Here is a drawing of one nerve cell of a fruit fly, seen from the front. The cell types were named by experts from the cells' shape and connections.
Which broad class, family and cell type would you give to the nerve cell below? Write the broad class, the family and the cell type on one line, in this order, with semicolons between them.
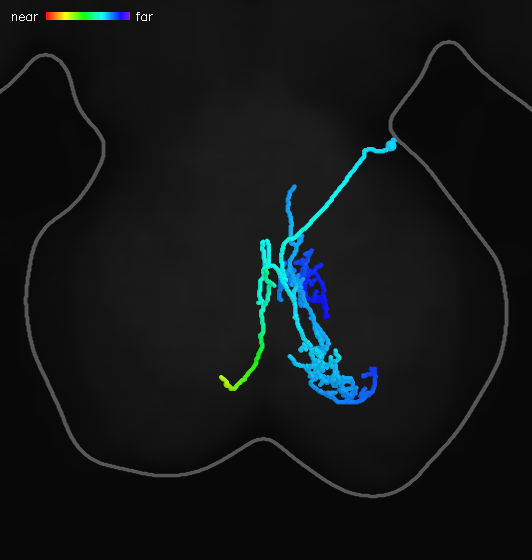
nerve-cord intrinsic neuron; hemilineage 23B; IN23B053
